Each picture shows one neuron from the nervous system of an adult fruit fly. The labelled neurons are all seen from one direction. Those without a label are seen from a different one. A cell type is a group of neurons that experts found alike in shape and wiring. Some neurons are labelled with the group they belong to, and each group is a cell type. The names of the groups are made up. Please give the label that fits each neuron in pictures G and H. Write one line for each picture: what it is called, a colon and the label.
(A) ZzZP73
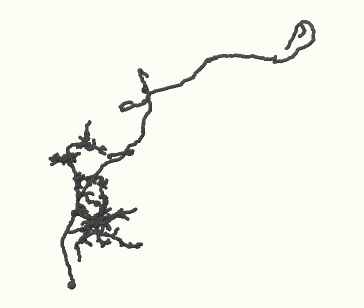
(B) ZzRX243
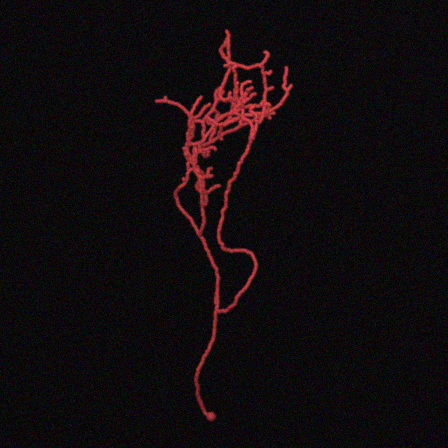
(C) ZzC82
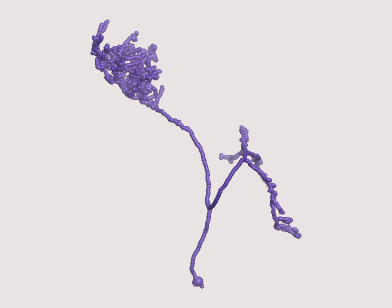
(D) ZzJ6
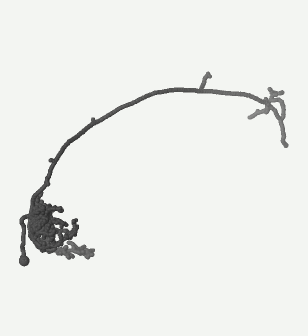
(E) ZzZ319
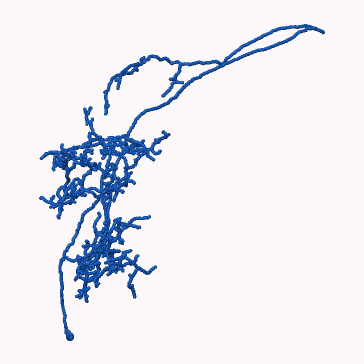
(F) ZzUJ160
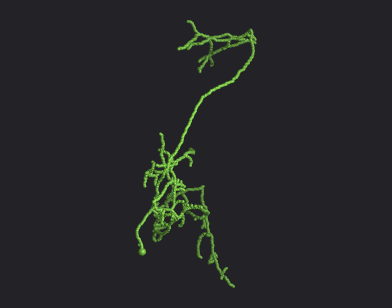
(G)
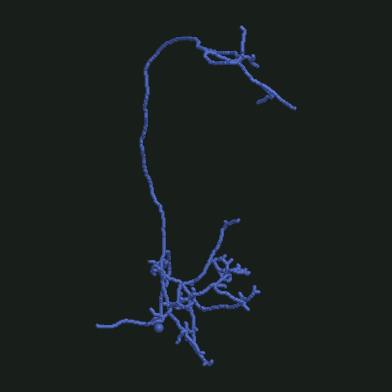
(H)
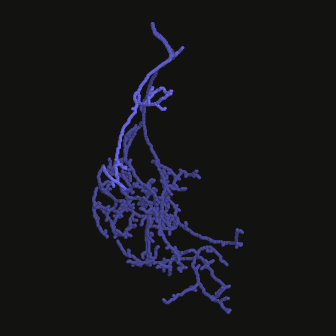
G: ZzUJ160
H: ZzJ6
